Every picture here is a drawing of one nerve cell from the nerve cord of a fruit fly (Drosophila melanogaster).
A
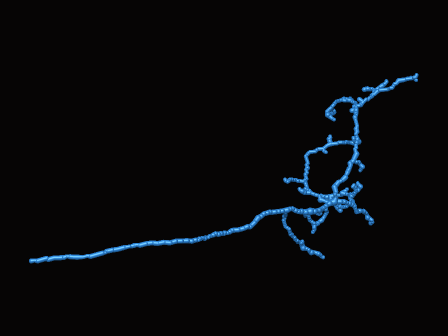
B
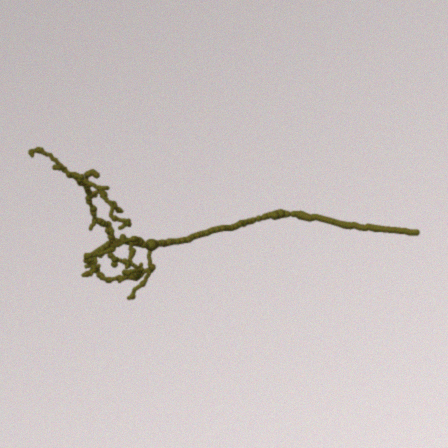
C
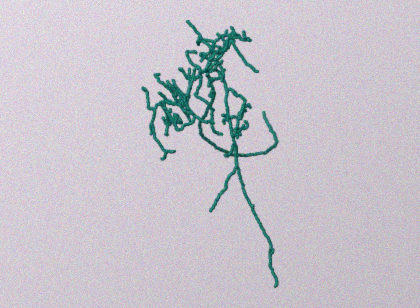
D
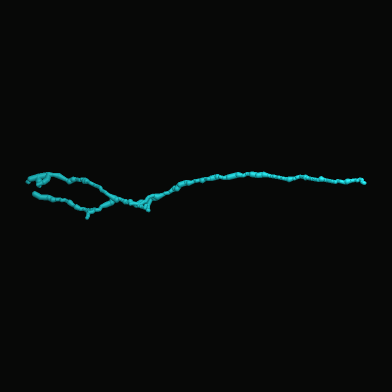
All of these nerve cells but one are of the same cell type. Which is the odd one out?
D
